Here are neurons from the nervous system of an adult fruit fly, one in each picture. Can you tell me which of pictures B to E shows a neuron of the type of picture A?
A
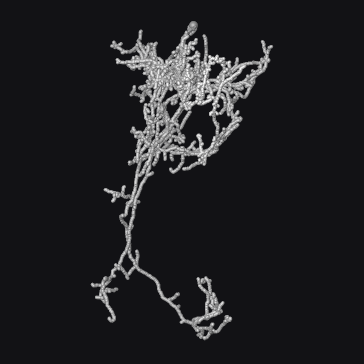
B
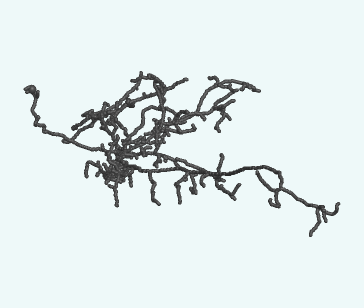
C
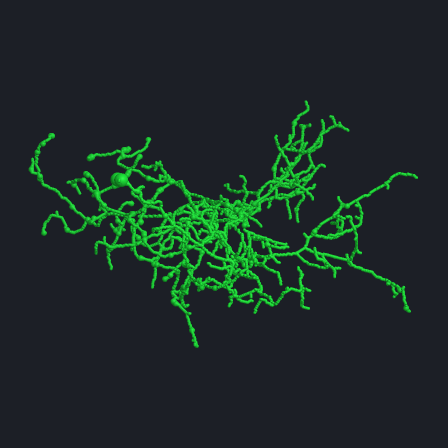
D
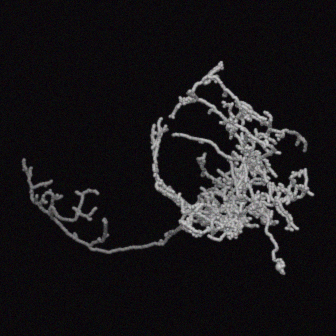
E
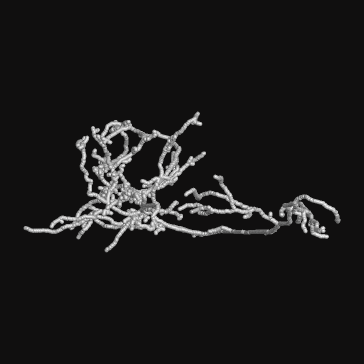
Picture D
